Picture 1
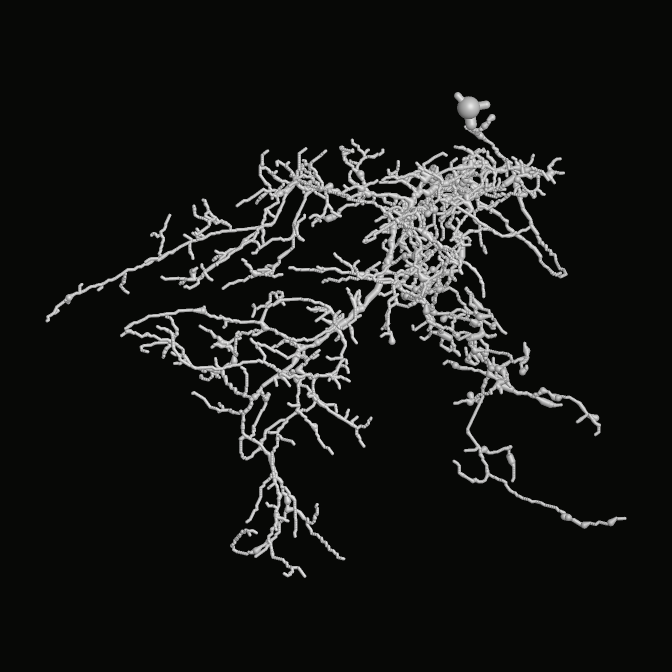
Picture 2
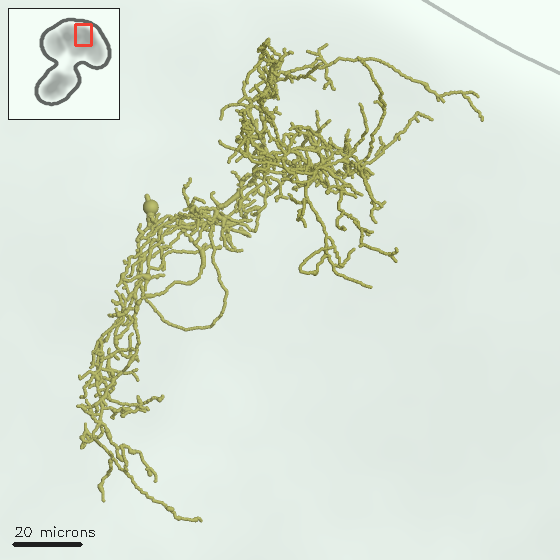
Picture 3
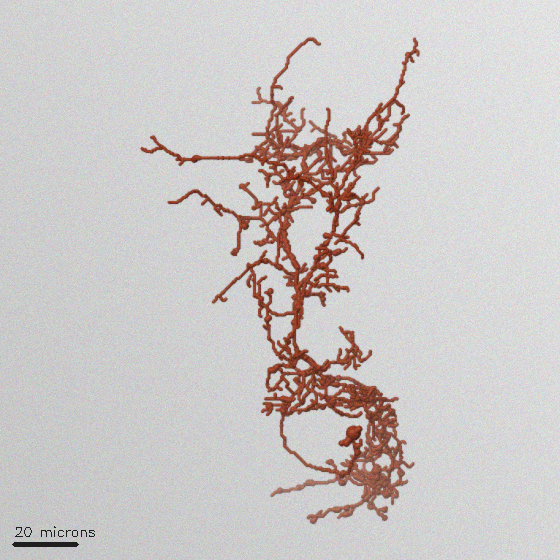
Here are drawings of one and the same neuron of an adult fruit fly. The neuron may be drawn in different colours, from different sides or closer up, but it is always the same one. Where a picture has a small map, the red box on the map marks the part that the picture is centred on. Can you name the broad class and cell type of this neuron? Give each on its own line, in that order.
central-brain intrinsic neuron
ATL022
